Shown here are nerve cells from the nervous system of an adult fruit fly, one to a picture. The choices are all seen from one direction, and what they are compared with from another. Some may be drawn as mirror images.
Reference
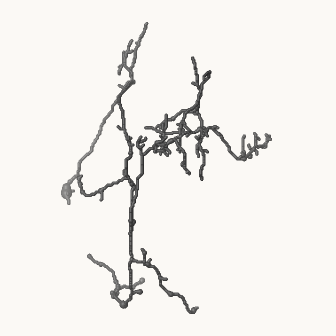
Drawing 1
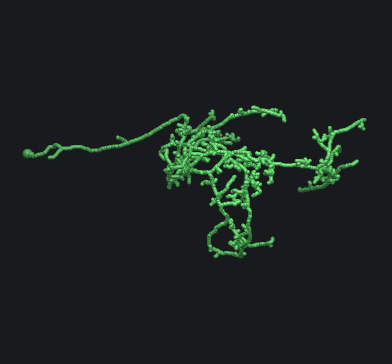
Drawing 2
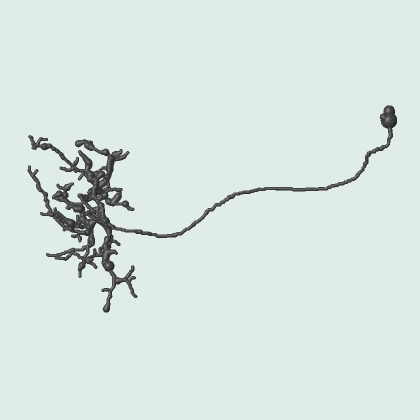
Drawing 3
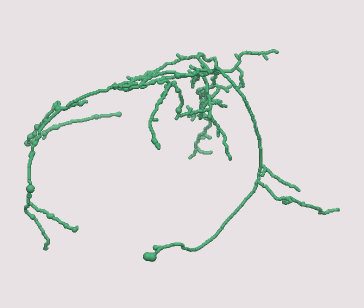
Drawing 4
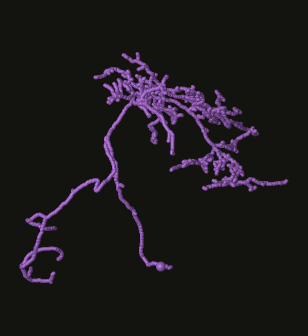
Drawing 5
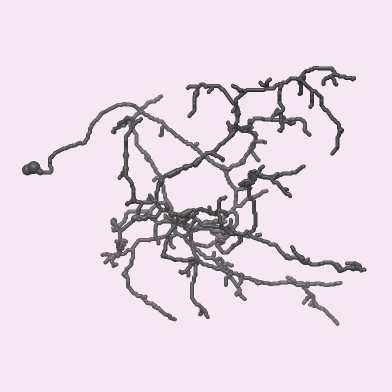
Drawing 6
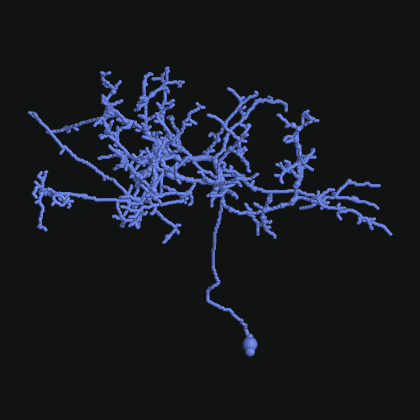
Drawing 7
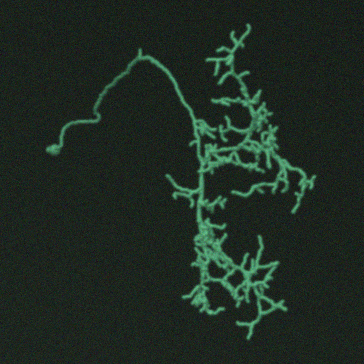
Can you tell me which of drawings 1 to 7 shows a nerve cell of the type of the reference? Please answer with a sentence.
Drawing 3 shows a nerve cell of the same cell type.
